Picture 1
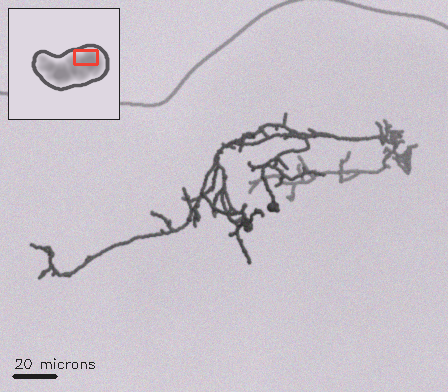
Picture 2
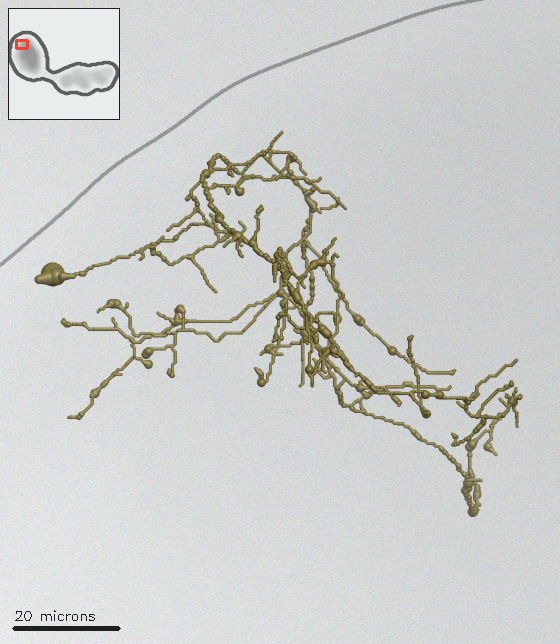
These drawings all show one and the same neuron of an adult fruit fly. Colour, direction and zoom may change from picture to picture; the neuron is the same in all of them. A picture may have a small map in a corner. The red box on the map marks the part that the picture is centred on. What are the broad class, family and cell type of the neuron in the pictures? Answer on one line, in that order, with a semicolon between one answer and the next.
central-brain intrinsic neuron; hemilineage SMPad1; SMP723m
